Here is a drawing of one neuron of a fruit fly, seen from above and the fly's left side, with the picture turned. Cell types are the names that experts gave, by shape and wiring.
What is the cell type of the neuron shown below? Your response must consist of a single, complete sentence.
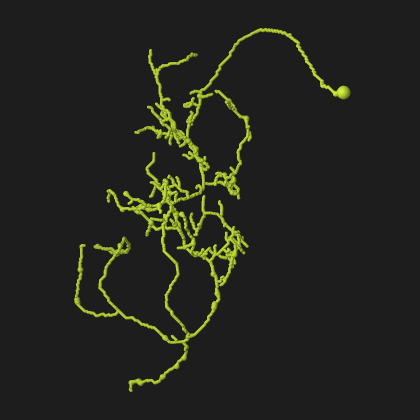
As a matter of cell type, the neuron is AVLP469.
